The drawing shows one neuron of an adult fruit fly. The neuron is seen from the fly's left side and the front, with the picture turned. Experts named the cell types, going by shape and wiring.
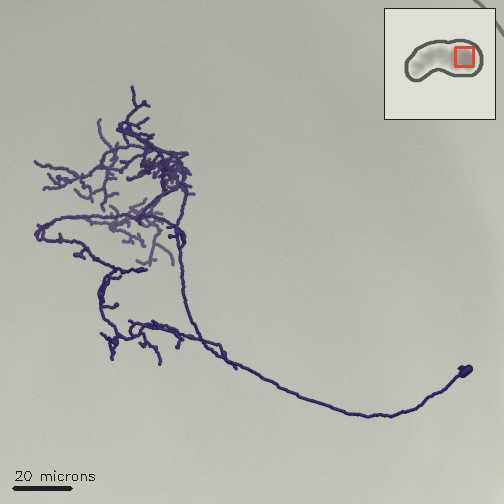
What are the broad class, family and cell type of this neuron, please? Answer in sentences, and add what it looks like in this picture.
This is a central-brain intrinsic neuron. The family is hemilineage WEDd1. It is of cell type SAD009. Its cell body lies at the lower right of the picture. From left to right in the picture it spans about 150 microns. Dozens of branch ends can be seen.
